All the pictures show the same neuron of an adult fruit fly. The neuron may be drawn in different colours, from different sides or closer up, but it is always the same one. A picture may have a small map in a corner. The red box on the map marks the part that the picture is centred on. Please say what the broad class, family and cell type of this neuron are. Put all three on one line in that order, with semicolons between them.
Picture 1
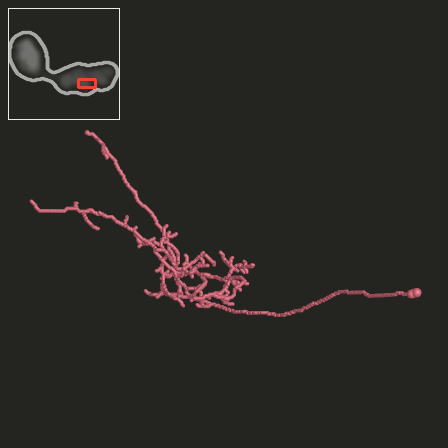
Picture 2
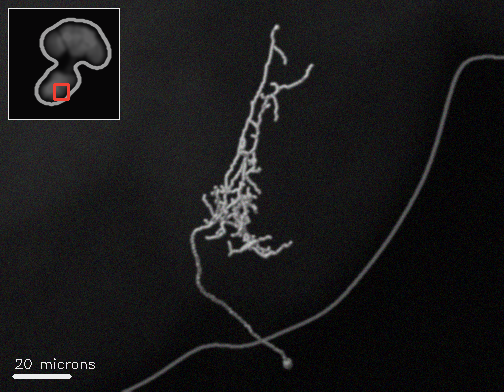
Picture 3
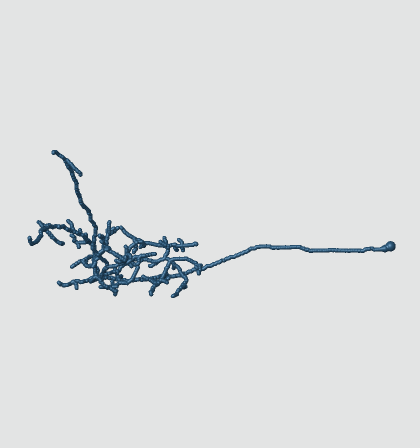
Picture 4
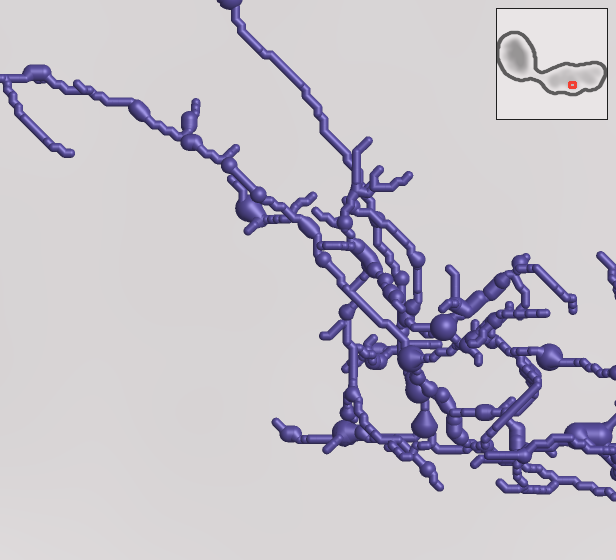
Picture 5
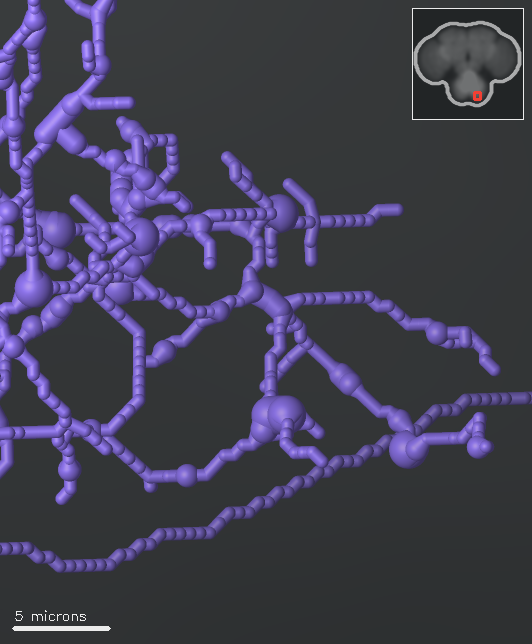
nerve-cord intrinsic neuron; hemilineage 01B; IN01B083_a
